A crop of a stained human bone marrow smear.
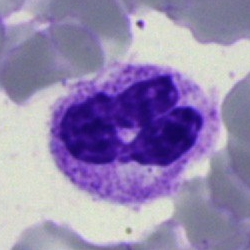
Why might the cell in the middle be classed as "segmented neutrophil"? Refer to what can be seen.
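Segmented neutrophil: nucleus divided into several lobes, which goes with the name.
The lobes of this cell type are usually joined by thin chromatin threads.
Chromatin dark purple and coarsely clumped; fits.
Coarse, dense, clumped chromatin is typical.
Fine purple granules scattered throughout the cytoplasm; fits.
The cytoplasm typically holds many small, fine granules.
Cytoplasm pale lilac-pink.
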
